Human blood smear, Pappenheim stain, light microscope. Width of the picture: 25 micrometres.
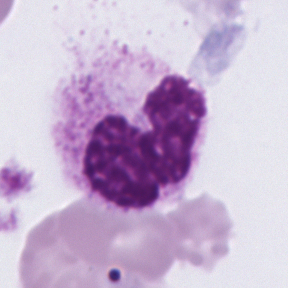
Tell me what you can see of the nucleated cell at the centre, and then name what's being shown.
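Chromatin dark purple, coarsely clumped, with paler gaps between the clumps. No nucleolus visible. Purple granules scattered through the cytoplasm. Cell edge ill-defined at the upper left, with granules lying beyond it. Nucleated cell at the centre: segmented neutrophil.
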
